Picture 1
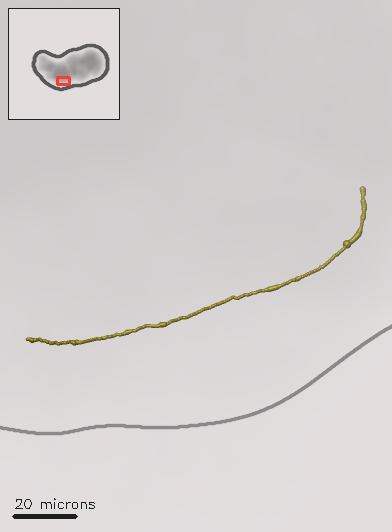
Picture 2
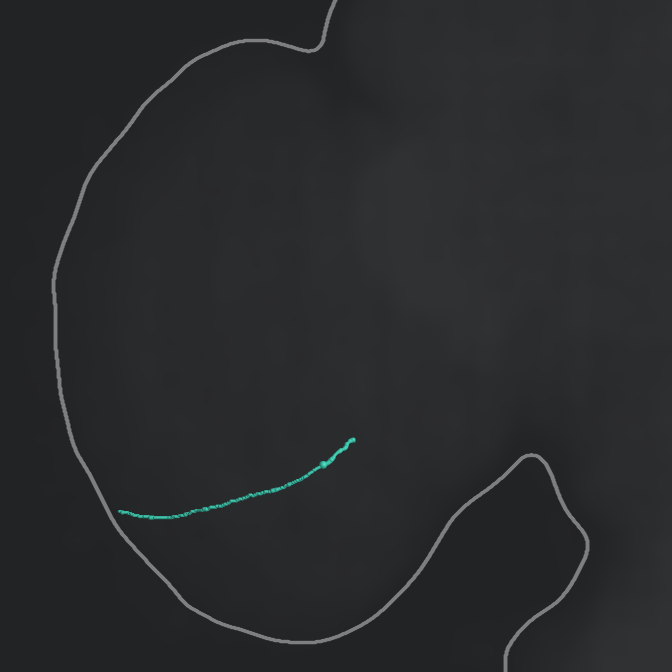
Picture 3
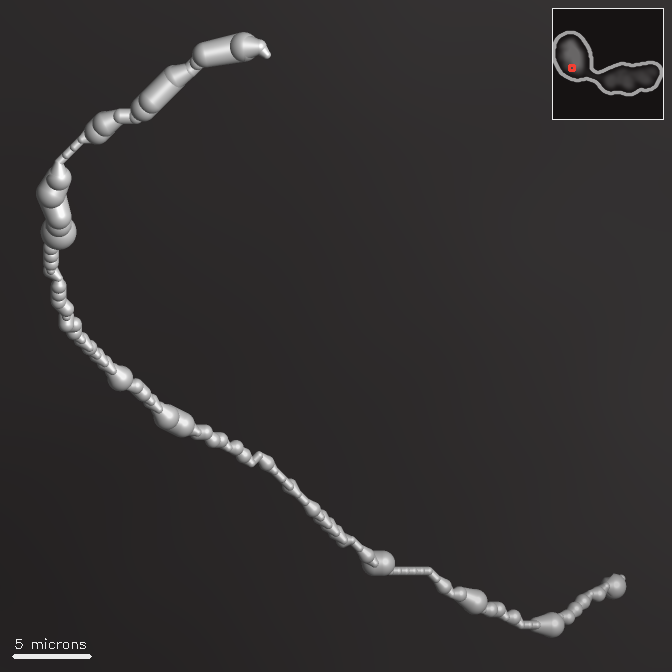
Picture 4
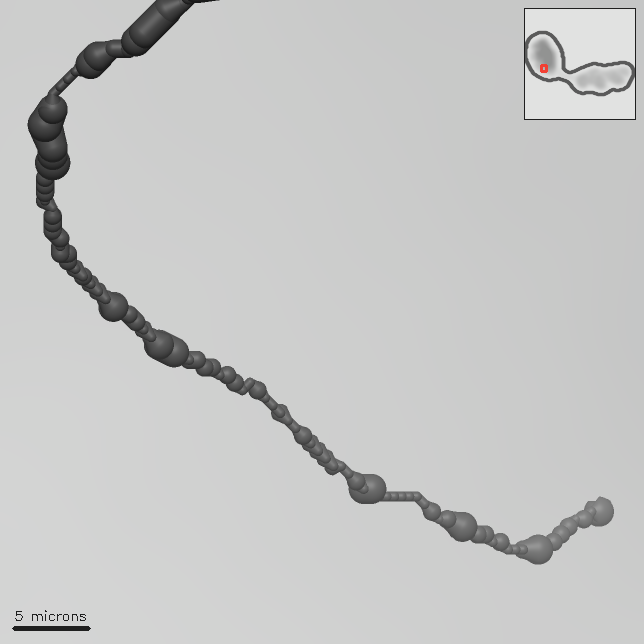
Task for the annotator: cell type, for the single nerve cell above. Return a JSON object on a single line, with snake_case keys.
{"cell_type": "R8p"}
